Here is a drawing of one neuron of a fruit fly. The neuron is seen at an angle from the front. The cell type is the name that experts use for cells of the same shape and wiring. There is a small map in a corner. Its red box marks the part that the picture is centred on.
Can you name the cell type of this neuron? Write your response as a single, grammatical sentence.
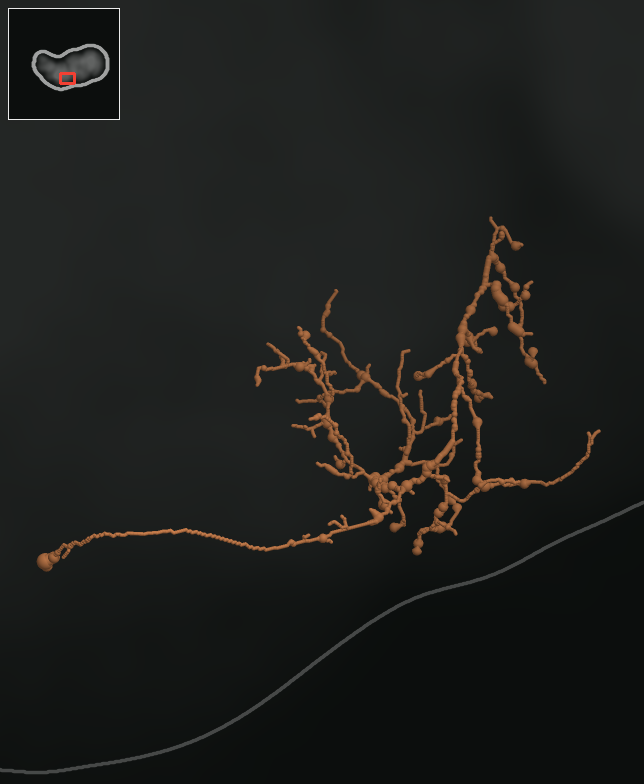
Belonging to the cell type IN13B055 is this neuron.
